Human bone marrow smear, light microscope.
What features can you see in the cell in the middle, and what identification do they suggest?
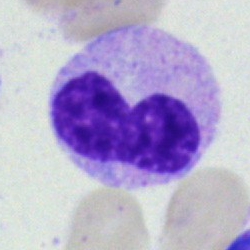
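Nucleus kidney-shaped, notched from the upper edge. Nucleus in lower part of cell; wider band of cytoplasm above it. Chromatin dark purple and clumped, paler patches between clumps. Fine purple granules scattered through cytoplasm. Cell: band neutrophil.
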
